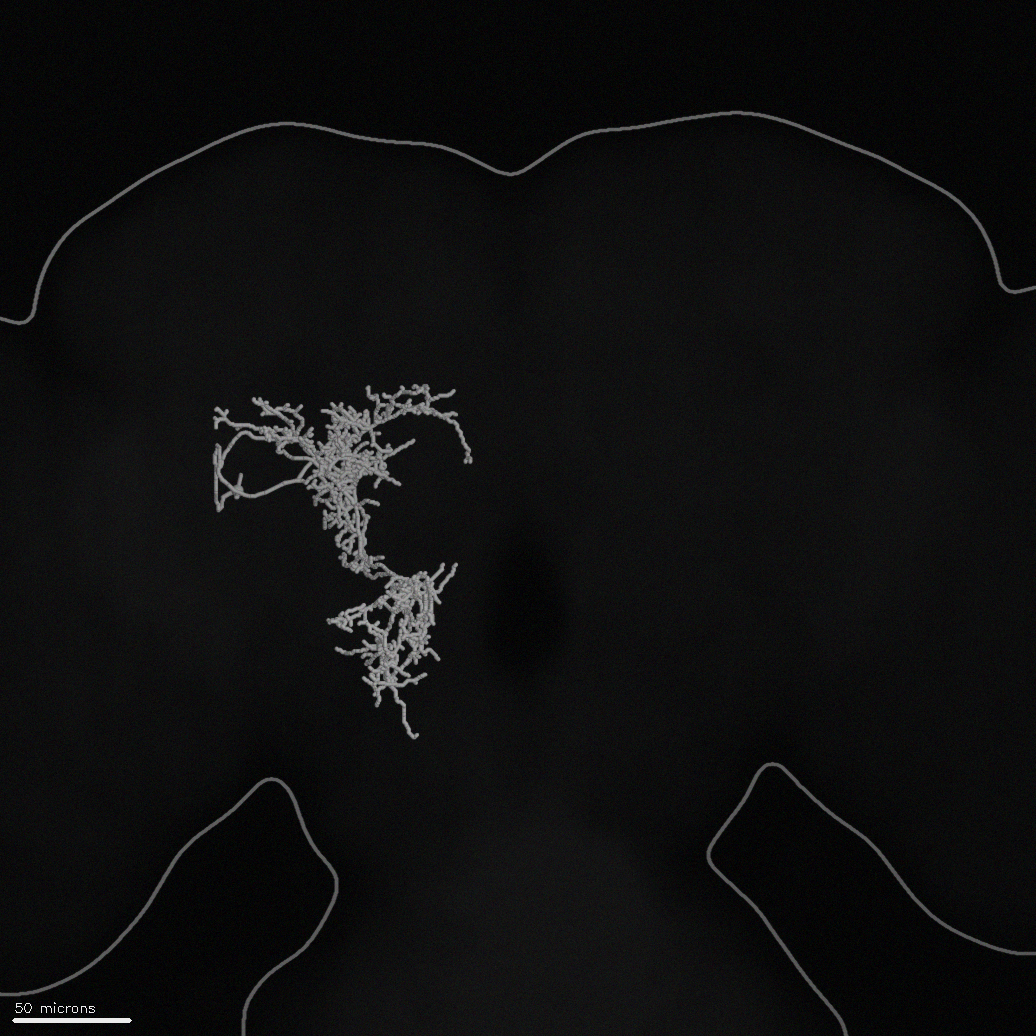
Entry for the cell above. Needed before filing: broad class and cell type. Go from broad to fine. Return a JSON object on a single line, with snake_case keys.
{"broad_class": "central-brain intrinsic neuron", "cell_type": "PS175"}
